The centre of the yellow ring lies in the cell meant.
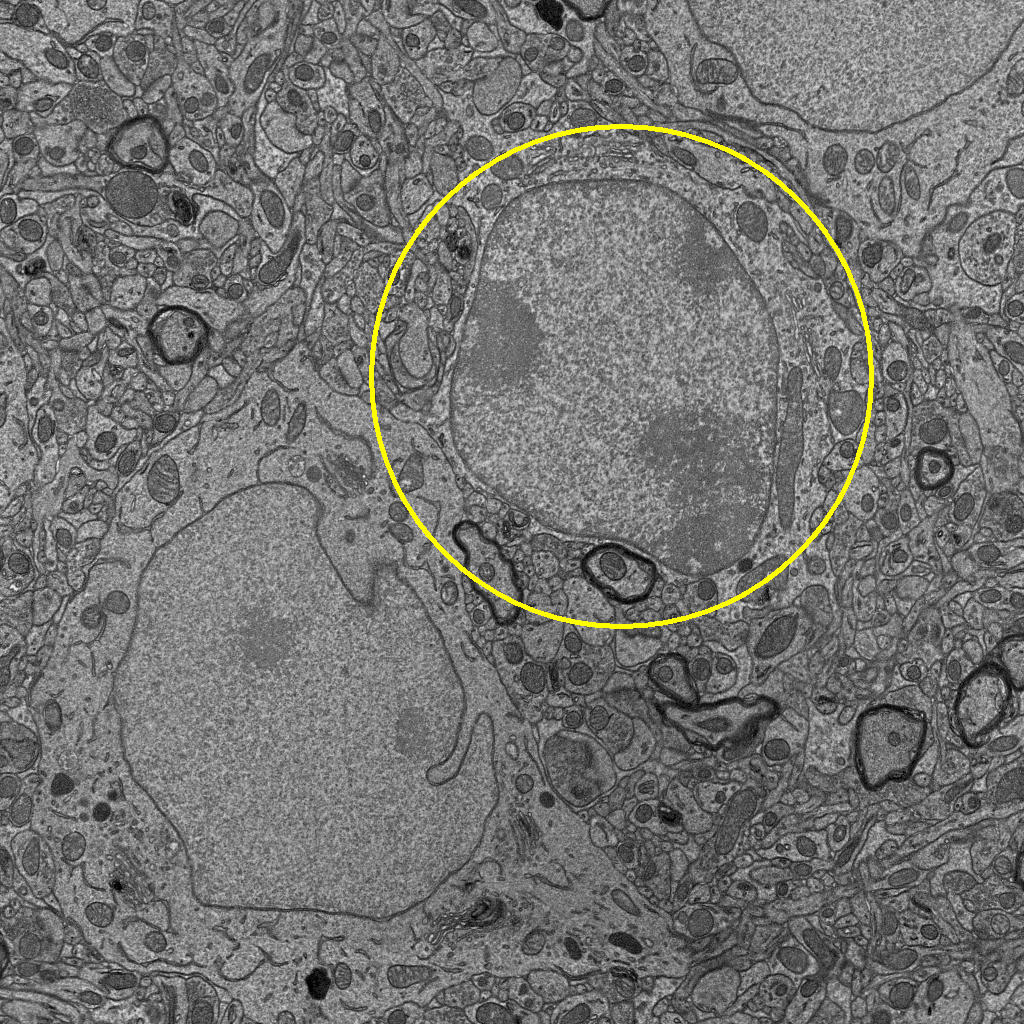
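Astrocyte in an electron micrograph of mouse visual cortex, the cell whose body holds the centre of the yellow ring. Its nucleus lies wholly within the ring and has a rounded oval outline. The nuclear envelope runs smoothly, without deep infoldings. A few large darker patches sit in the finely speckled nucleoplasm. A long, slender mitochondrion lies parallel to the right side of the nucleus.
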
